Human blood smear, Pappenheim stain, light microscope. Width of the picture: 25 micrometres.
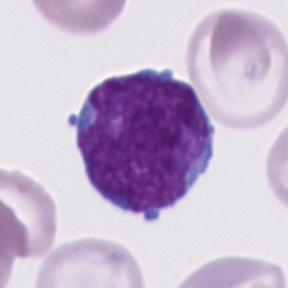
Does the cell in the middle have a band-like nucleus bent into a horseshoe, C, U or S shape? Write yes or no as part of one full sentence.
No, instead of a band, the nucleus forms a compact round or oval shape.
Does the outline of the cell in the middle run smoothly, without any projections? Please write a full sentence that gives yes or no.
No, the outline of this cell is ragged or frayed, or it has projections, blebs or tags.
